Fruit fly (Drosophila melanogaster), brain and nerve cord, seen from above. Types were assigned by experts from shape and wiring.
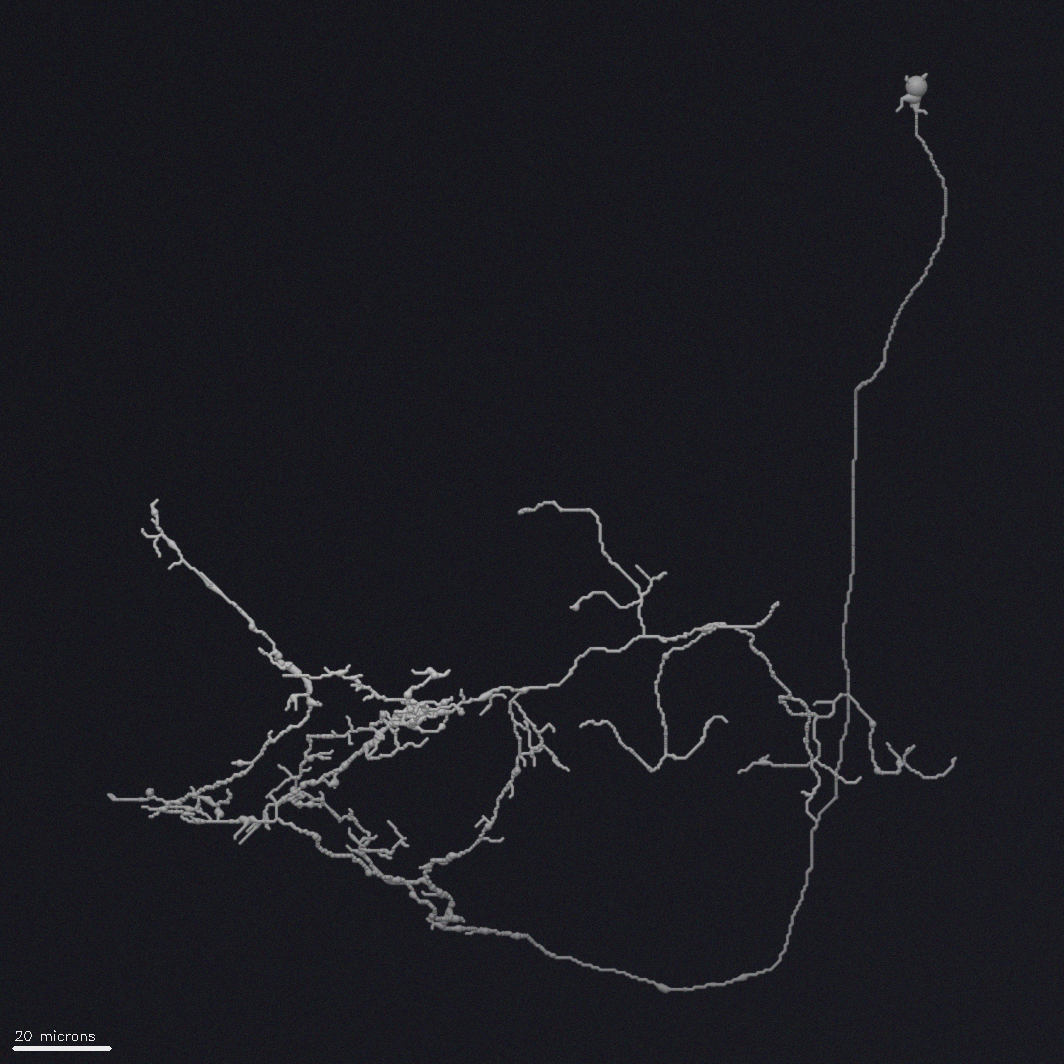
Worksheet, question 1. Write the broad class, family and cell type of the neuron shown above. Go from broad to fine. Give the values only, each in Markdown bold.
**central-brain intrinsic neuron**, **hemilineage WEDd2**, **CB3691**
